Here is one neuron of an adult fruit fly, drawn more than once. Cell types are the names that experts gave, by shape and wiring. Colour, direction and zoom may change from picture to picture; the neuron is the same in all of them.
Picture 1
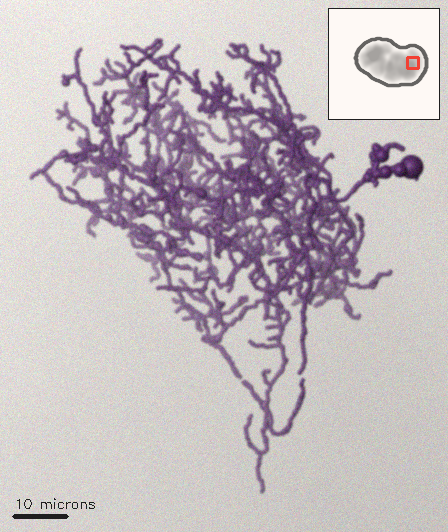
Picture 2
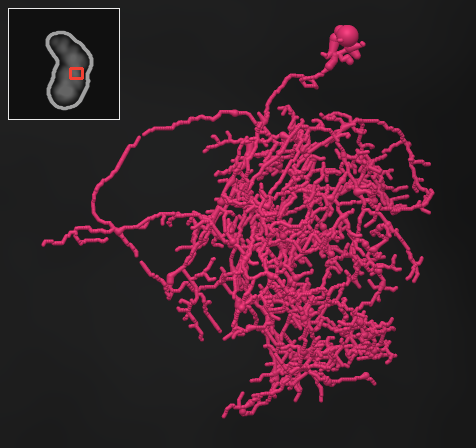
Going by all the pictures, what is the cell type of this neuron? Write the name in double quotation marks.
"AVLP104"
